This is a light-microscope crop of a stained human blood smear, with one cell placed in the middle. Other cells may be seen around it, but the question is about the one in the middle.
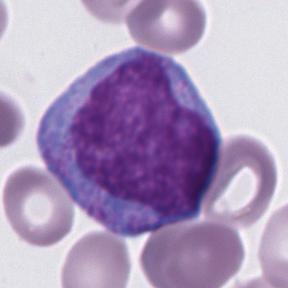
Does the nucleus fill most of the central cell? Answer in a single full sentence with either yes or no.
Yes, scant cytoplasm surrounds the nucleus of this cell.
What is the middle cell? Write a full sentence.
The target cell in the middle of the crop is a promyelocyte.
